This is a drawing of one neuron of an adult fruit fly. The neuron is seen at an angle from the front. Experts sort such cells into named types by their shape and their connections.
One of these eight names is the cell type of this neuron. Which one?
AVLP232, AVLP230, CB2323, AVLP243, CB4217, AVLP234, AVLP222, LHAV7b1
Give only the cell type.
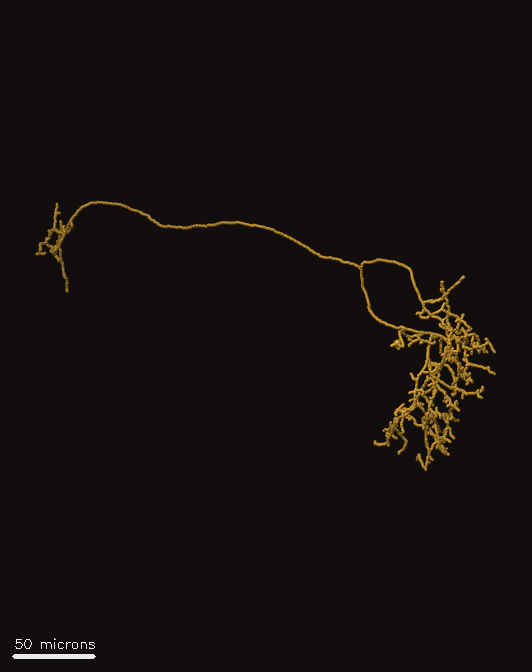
AVLP234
